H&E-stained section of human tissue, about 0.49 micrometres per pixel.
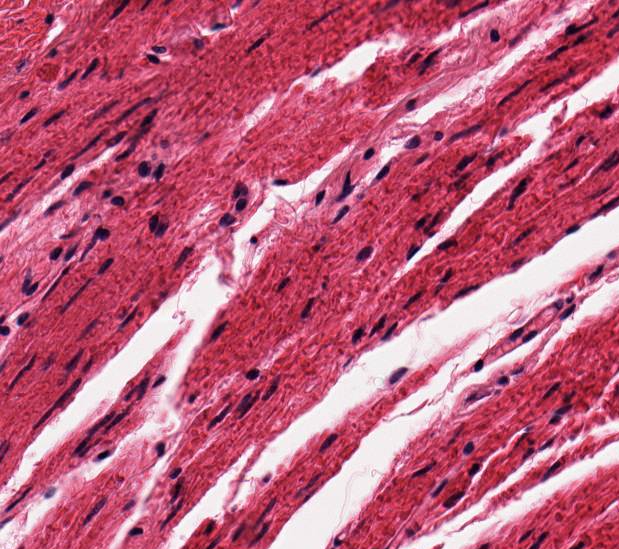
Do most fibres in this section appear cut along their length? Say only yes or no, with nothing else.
Yes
